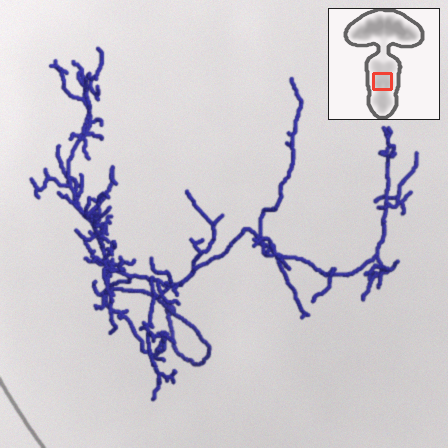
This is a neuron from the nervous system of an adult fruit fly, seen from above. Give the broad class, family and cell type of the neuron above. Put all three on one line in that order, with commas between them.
nerve-cord intrinsic neuron, hemilineage 06A, IN06A033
